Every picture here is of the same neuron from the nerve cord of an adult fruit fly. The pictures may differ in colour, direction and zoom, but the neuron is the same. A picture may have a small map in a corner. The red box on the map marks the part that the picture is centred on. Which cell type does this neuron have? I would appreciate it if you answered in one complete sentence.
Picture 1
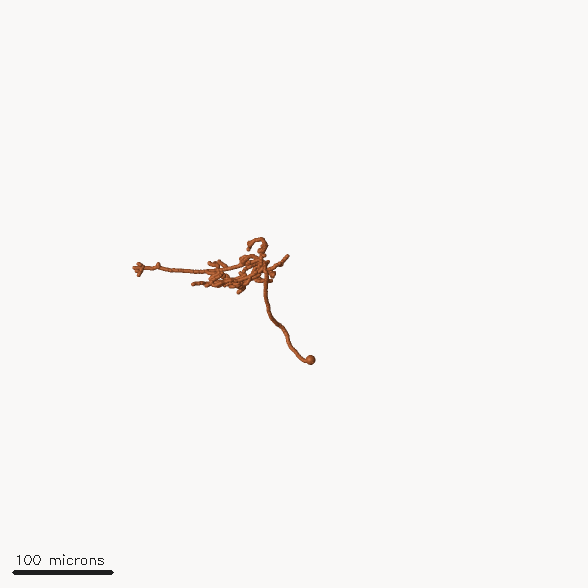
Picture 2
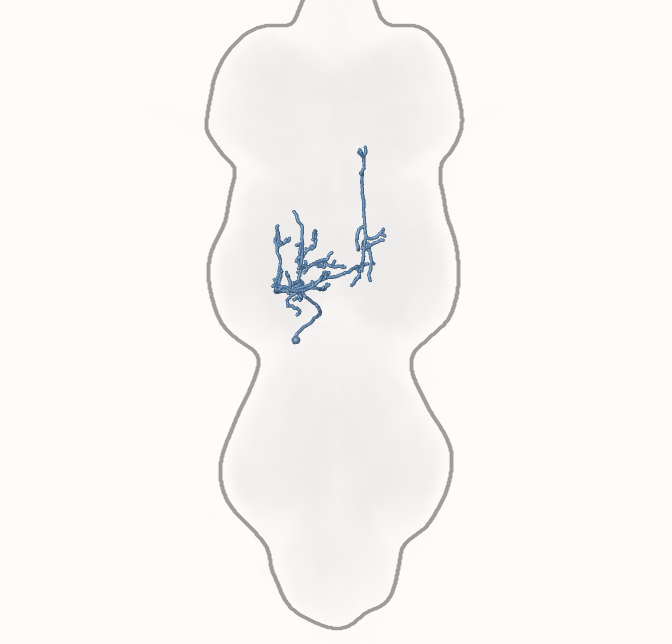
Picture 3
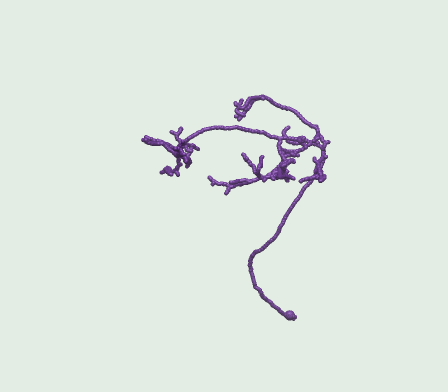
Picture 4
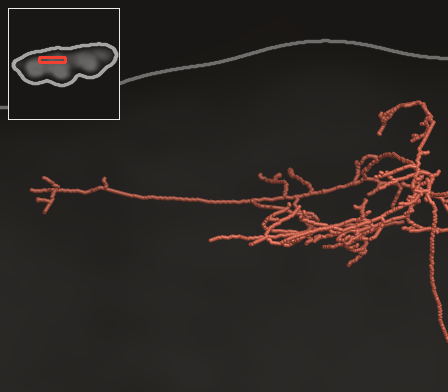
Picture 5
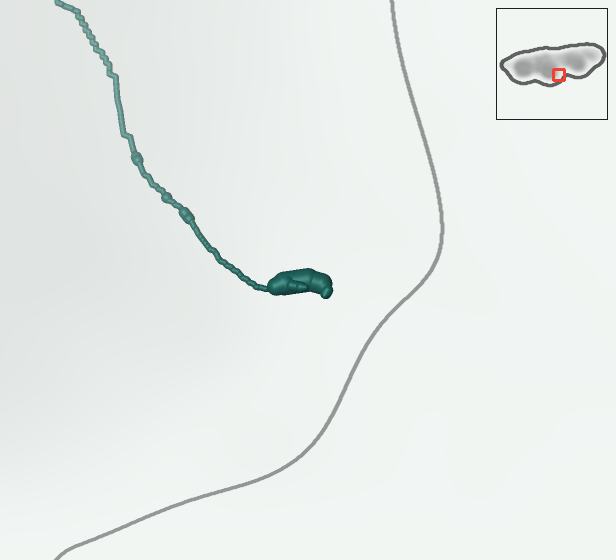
This neuron is recognized as the cell type IN06A116.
